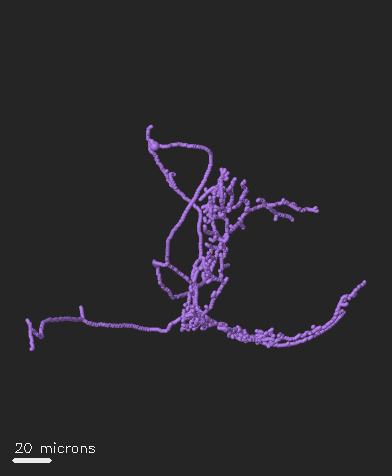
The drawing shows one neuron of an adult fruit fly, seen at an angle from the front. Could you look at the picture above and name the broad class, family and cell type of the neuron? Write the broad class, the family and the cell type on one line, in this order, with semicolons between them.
nerve-cord intrinsic neuron; hemilineage 23B; IN23B060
